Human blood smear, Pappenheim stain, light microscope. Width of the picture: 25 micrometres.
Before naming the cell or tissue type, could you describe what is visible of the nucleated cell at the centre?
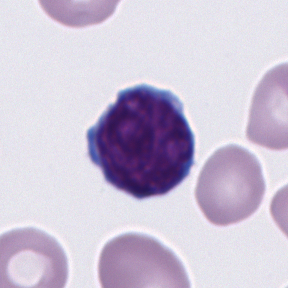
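The nucleus forms a single undivided mass with no lobes. Its chromatin is dark purple and coarsely clumped, with paler patches between the clumps. No granules can be seen in the cytoplasm. The outline of the cell is slightly uneven and angular rather than smoothly round. The cell is a typical lymphocyte.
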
